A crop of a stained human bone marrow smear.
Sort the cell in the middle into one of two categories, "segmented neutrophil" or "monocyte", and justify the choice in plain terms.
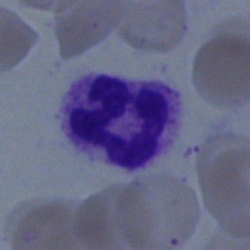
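Segmented neutrophil, not monocyte. The nucleus settles it: it is split into several dark lobes arranged in a ring around a pale central area.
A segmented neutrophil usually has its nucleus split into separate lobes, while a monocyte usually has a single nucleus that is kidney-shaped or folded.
The cytoplasm agrees, being pale pinkish-lilac and forming a rim around the nuclear lobes.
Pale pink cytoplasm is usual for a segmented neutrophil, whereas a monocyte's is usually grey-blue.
Fine lilac granules are scattered through it, and the chromatin is dark purple and dense.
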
